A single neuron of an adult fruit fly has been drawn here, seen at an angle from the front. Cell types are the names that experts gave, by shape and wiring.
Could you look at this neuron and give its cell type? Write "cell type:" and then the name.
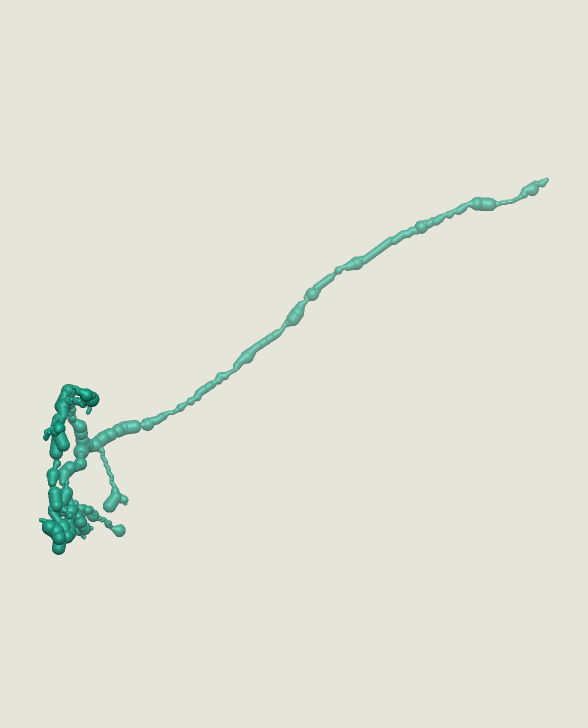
cell type: SNxx02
